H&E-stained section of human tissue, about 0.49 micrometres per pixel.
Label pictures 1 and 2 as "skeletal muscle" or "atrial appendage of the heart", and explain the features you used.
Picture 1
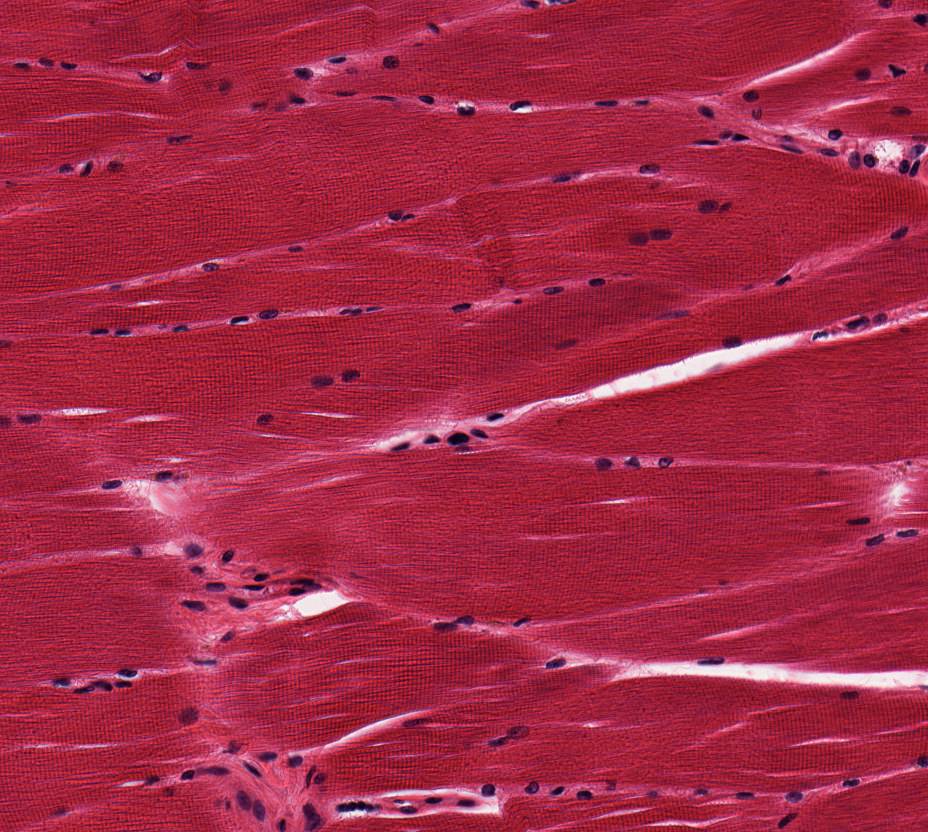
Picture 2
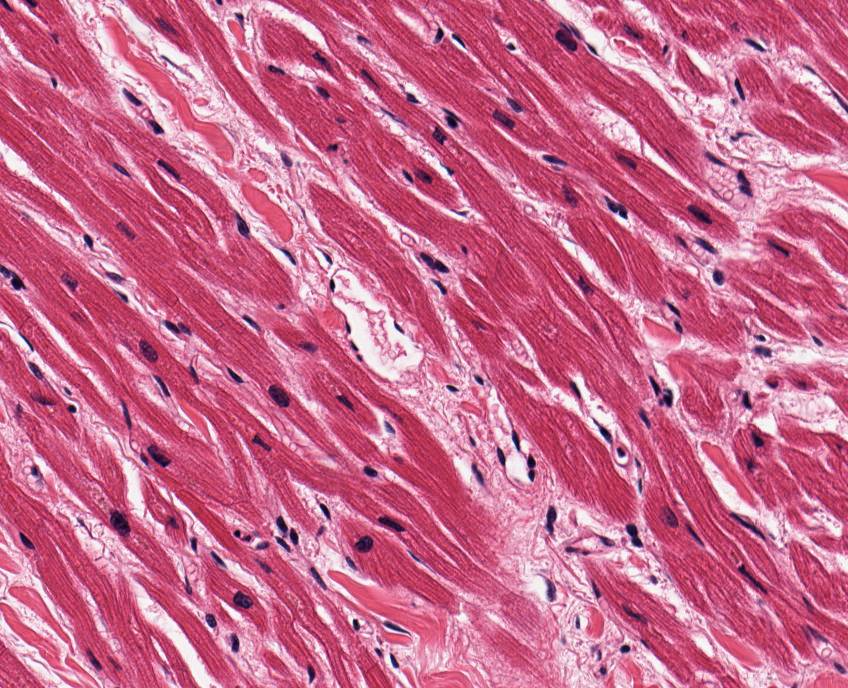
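Skeletal muscle is what you see in picture 1; picture 2 is the atrial appendage of the heart. In picture 1, long, roughly parallel fibres with deep pink-red cytoplasm fill the field left to right; their small, dark, oval to flattened nuclei lie at the edges, not the centres. In the atrial appendage, fibres run diagonally, upper left to lower right, branching and joining neighbours. Between them, connective tissue holds small dark spindle-shaped nuclei, and near the centre a small thin-walled, largely empty vessel lies in loose connective tissue.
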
